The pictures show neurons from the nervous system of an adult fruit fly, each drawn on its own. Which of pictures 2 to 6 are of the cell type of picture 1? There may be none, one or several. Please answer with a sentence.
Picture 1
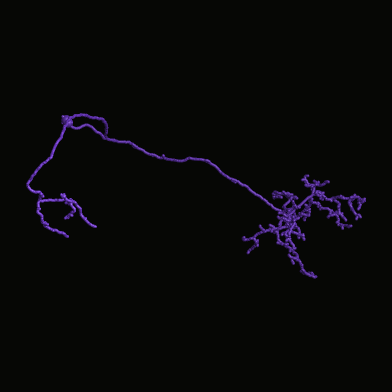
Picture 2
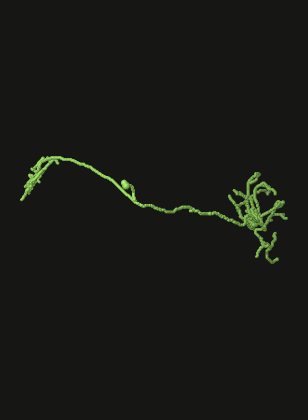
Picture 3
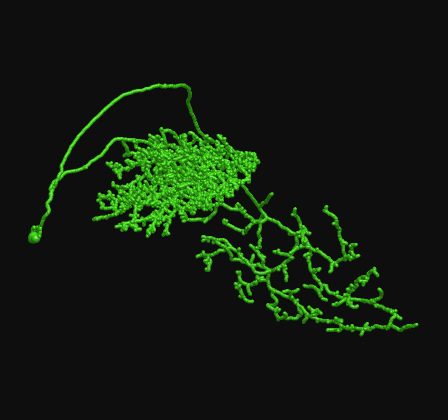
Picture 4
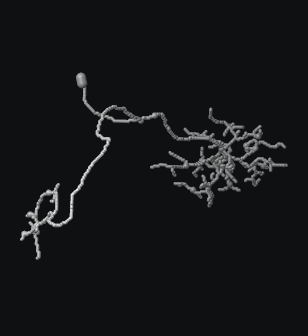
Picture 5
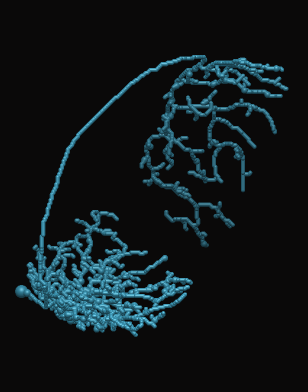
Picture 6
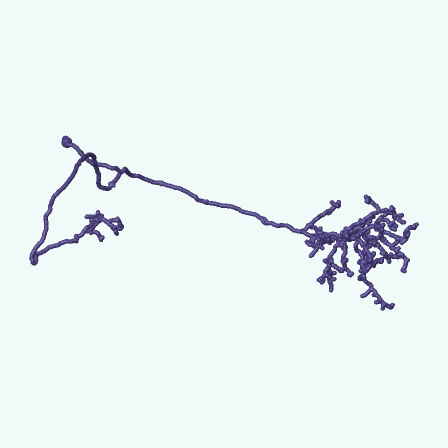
Picture 4 and picture 6 are of the same cell type.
